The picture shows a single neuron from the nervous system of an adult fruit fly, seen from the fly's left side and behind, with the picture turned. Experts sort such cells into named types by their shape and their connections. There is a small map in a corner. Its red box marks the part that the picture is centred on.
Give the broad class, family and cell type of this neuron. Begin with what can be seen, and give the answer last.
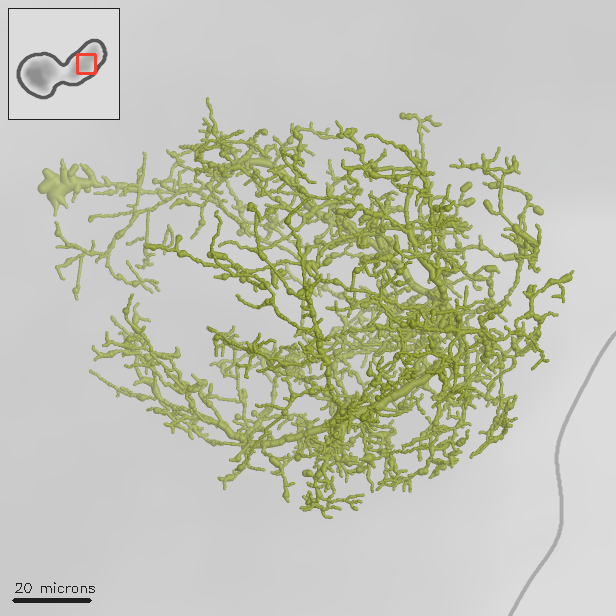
By the scale bar it is about 140 microns wide in this view. The picture shows more than a hundred branch ends. This is a nerve-cord intrinsic neuron. Its family is hemilineage 09A. It is of cell type IN09A003.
